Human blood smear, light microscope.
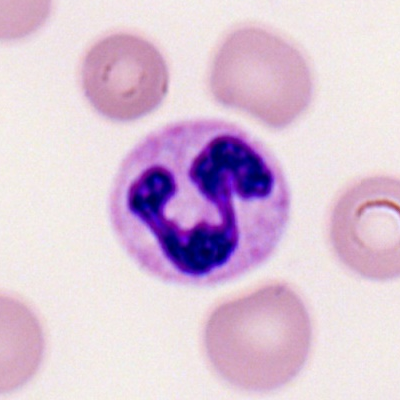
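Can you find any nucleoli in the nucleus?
No, none are visible.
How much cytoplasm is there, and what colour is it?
Plenty, and it is pale pinkish-lilac with fine, faint pinkish granules.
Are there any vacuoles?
None are seen.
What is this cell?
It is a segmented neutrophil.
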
